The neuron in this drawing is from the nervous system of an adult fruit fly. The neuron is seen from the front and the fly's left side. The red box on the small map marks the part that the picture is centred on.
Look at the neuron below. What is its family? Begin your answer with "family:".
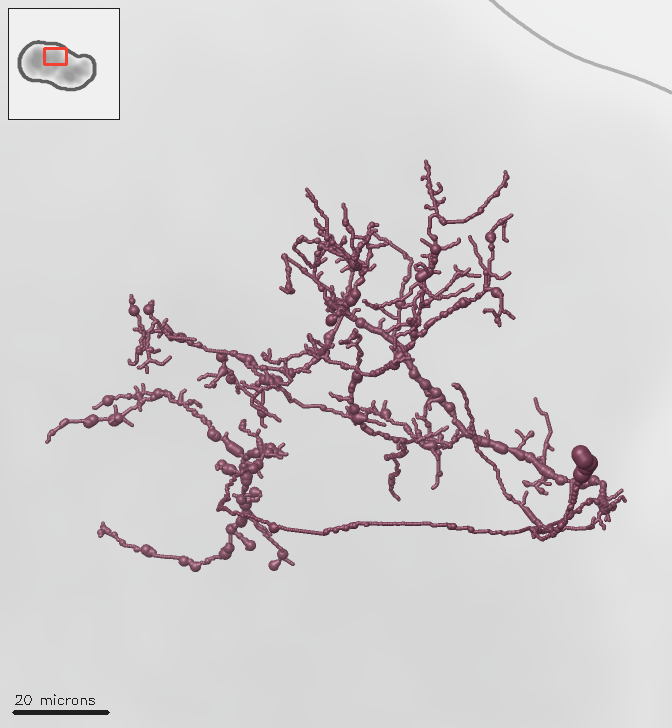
family: hemilineage SLPav1_medial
